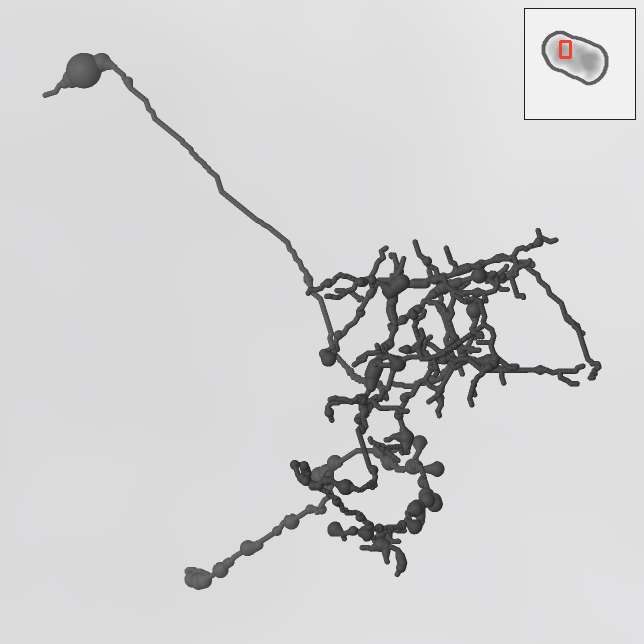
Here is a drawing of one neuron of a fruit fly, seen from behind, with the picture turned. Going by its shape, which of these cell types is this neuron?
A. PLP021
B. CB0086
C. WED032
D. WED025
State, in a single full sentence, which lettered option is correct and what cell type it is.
The neuron is categorized as cell type WED032, option C.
